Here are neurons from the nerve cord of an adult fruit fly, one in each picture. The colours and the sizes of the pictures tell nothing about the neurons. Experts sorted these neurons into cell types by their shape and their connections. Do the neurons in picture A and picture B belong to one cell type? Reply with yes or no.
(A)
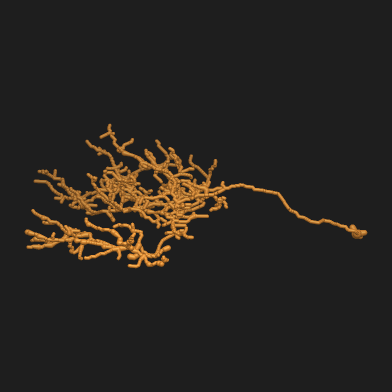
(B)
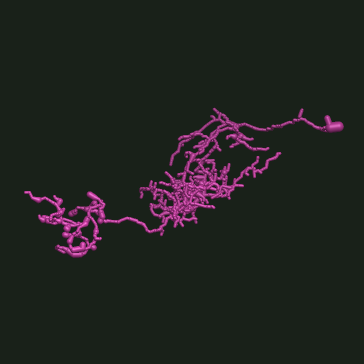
yes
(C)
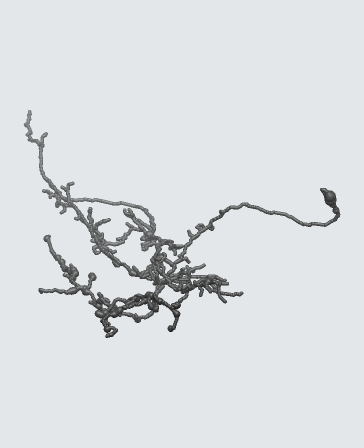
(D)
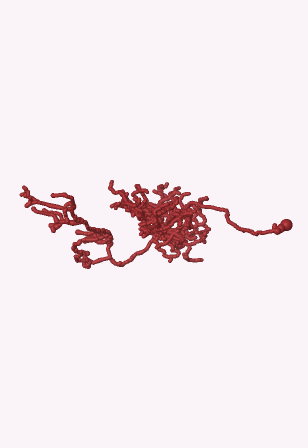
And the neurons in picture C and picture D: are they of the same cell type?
yes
